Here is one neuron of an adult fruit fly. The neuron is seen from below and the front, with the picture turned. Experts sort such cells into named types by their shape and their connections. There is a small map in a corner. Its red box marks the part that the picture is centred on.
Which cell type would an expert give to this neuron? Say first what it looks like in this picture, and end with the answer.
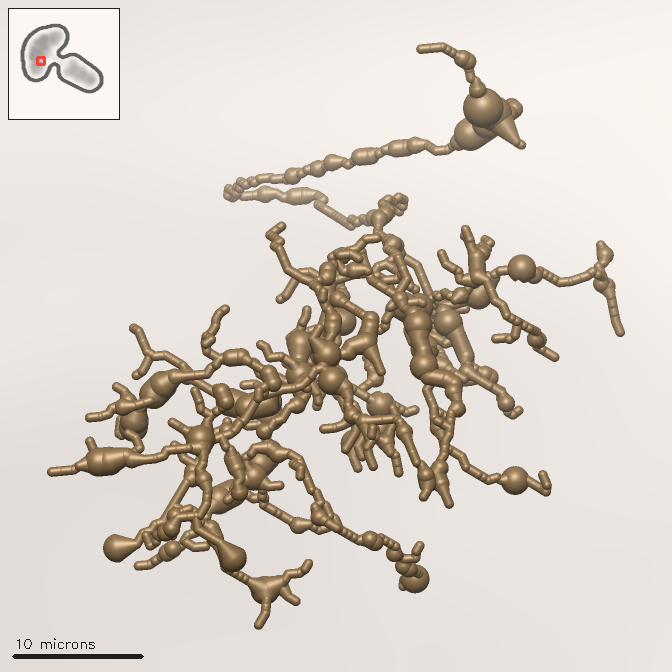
It is in the brain and does not reach the nerve cord. From top to bottom in the picture it spans about 45 microns. The picture shows dozens of branch ends. It is an optic-lobe intrinsic neuron. It is of cell type Li34a.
